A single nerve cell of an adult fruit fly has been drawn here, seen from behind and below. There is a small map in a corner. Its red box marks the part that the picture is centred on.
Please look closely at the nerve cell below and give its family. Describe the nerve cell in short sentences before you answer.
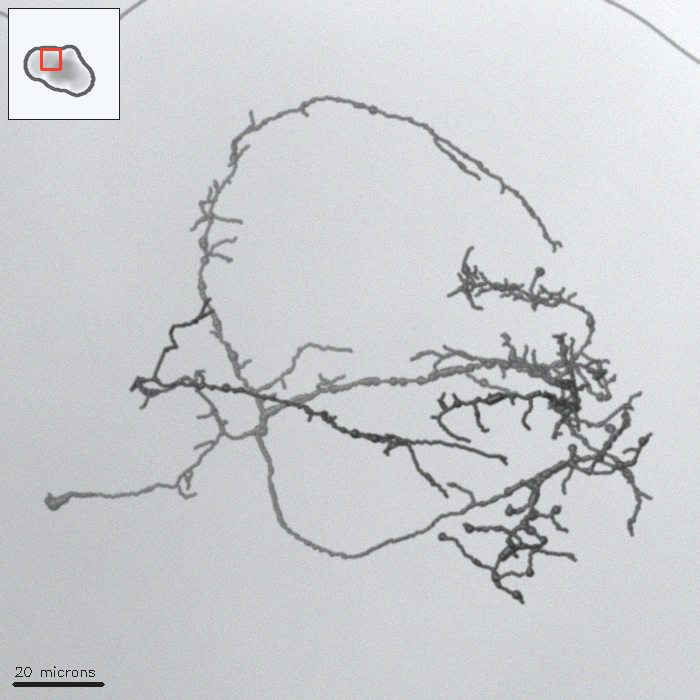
Its cell body lies at the lower left of the picture. By the scale bar it is about 140 microns wide in this view. It is a central-brain intrinsic neuron. Its family is hemilineage SLPa&l1_anterior.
